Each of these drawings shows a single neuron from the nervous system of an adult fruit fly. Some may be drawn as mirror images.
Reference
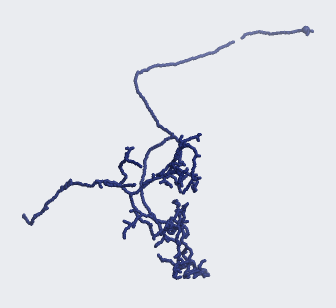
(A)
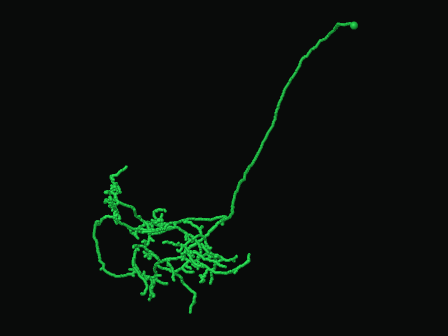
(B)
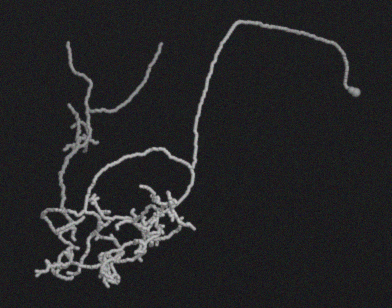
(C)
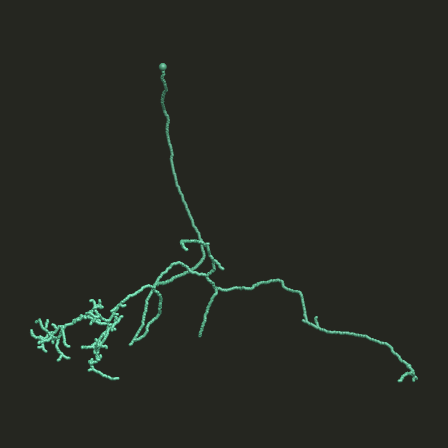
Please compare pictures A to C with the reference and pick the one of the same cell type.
Picture A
